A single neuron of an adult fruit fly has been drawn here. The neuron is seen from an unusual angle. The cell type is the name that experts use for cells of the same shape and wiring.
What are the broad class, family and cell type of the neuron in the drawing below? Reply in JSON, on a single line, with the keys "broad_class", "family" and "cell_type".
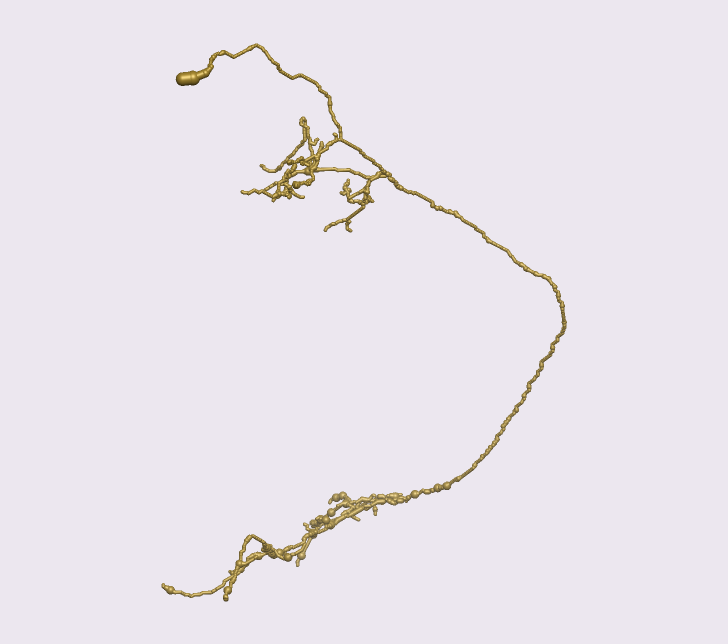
{"broad_class": "central-brain intrinsic neuron", "family": "hemilineage DM5_central", "cell_type": "IB084"}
